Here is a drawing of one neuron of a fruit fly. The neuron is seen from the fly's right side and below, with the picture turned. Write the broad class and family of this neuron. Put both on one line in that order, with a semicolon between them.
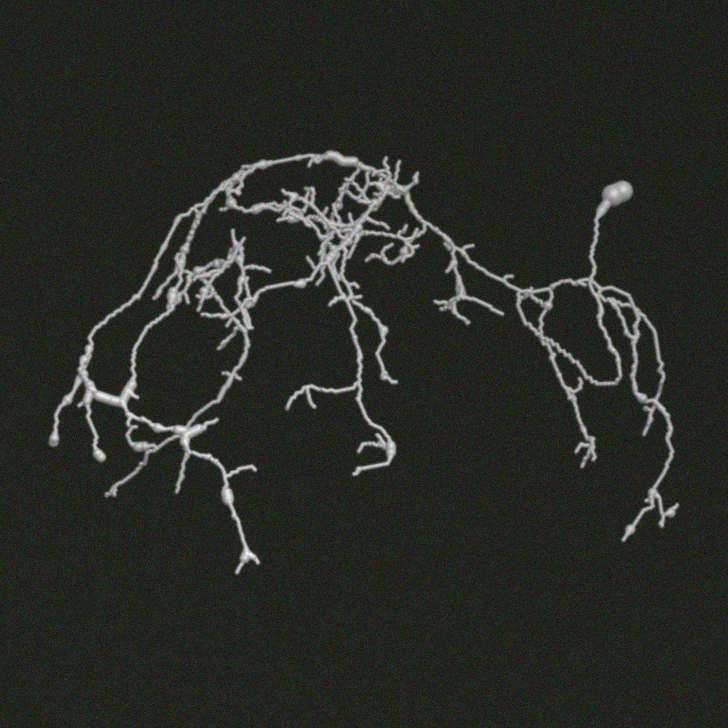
nerve-cord intrinsic neuron; hemilineage 08A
